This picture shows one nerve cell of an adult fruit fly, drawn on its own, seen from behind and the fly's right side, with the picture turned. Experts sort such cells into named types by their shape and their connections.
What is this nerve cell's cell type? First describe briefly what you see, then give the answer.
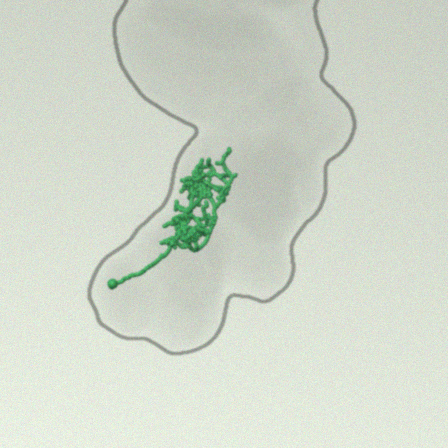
In this view it is about as wide as it is tall. Its broad class is nerve-cord intrinsic neuron. It is of cell type INXXX146.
